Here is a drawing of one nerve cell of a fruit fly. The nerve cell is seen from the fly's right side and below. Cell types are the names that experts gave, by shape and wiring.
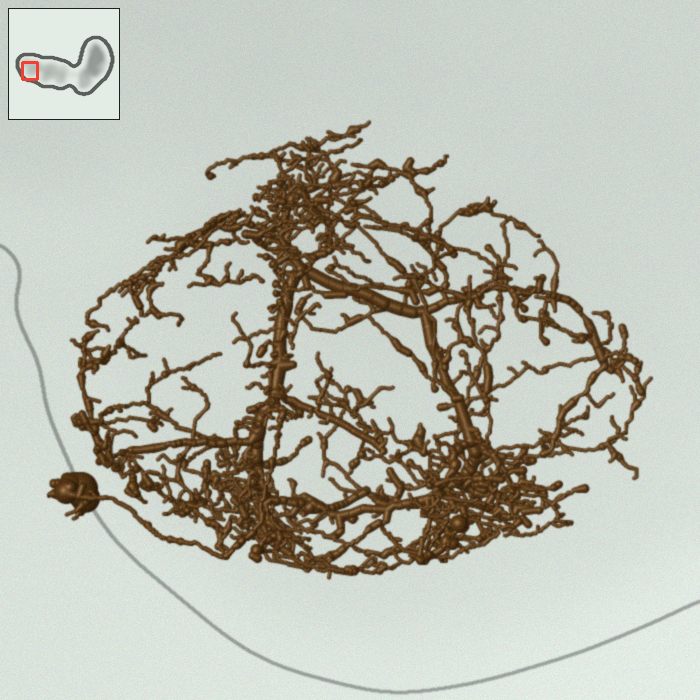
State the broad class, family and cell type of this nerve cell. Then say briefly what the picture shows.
It is a nerve-cord intrinsic neuron. Its family is hemilineage 13A. It is of cell type IN13A002. The picture shows more than a hundred branch ends. In this view it is wider than it is tall.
